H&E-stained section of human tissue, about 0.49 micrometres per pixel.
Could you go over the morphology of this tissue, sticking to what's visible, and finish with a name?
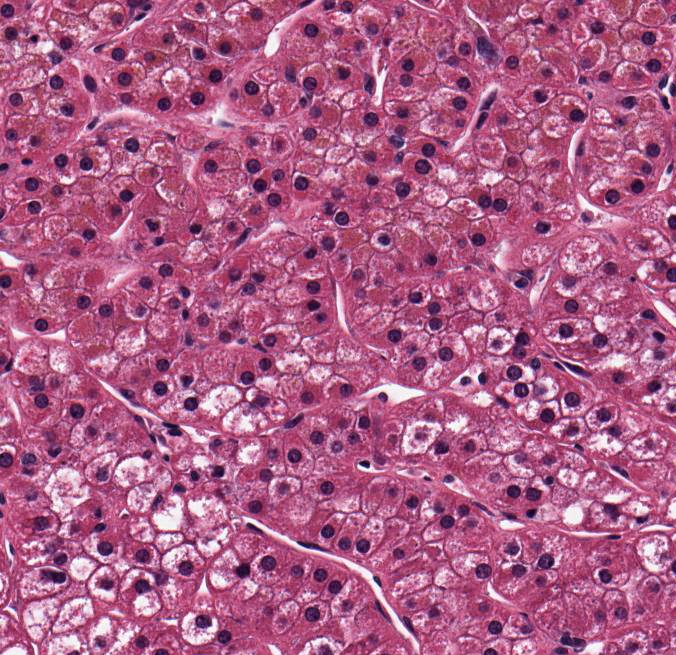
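Across the whole field I see solid nests and cords of cells separated by thin, slit-like vascular channels lined by flattened endothelial cells with elongated nuclei. The cells are large and polygonal, with distinct borders; in the upper part their cytoplasm is more eosinophilic and holds fine brown granules. This is adrenal gland.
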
